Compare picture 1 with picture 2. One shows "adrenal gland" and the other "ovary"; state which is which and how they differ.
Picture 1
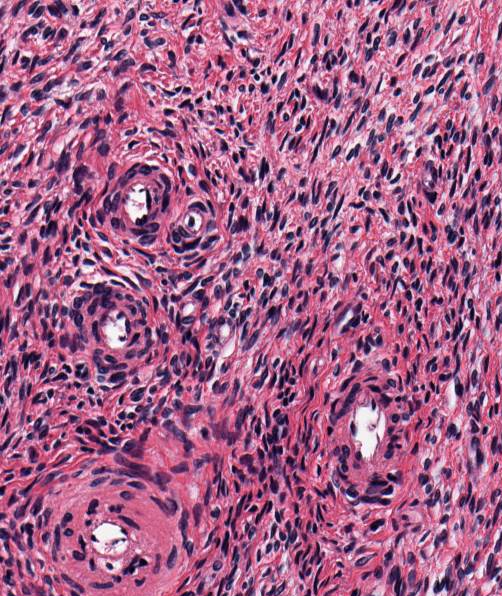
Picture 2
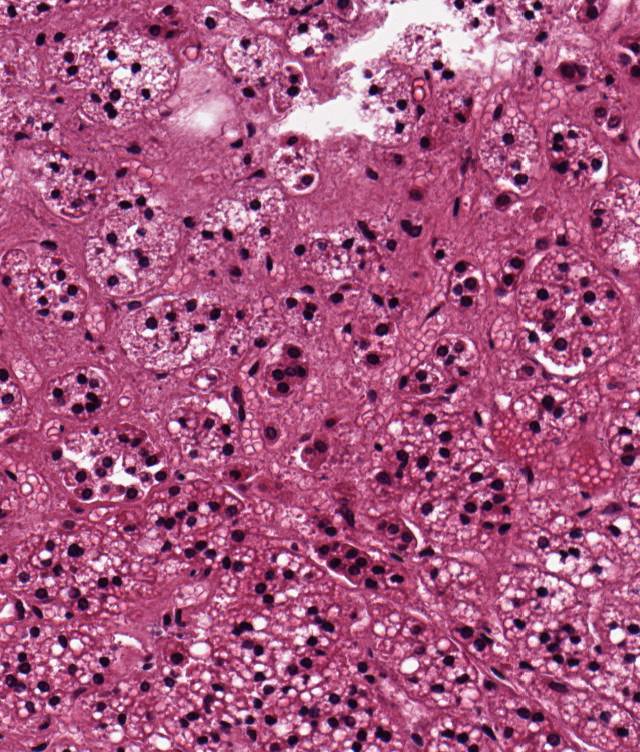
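As I see it, picture 1 is ovary and picture 2 is adrenal gland. In the ovary, densely packed spindle cells take up the whole field, and I find no epithelium or glands anywhere. Around each small vessel the spindle cells are wrapped in concentric, onion-skin layers. Between the vessels they run in short bundles pointing in varying directions, not in one parallel stream. Their nuclei are elongated to oval and darkly stained, with scant cytoplasm around them. The adrenal gland looks quite different: the cells in the upper nests have pale, finely vacuolated, foamy cytoplasm. In the lower third the cells are packed more closely in cords, with only thin strands of stroma between them, and their cytoplasm holds many small, round, clear vacuoles. Most adrenal cells have one small, round, dark-staining nucleus.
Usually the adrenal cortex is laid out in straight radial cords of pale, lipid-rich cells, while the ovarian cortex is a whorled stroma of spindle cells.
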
